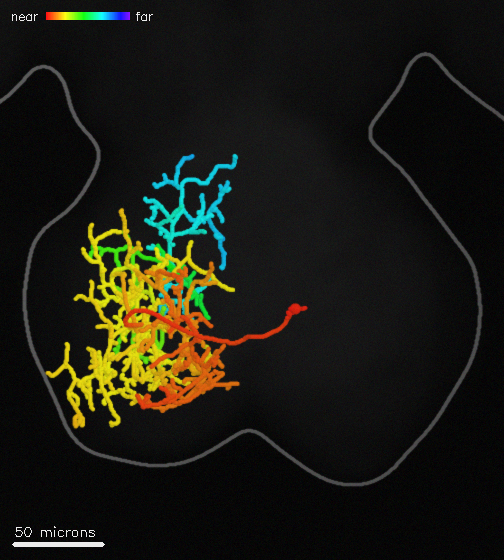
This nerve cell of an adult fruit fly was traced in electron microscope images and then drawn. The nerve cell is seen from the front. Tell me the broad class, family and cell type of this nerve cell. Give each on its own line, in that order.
nerve-cord intrinsic neuron
hemilineage 01A
IN01A011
